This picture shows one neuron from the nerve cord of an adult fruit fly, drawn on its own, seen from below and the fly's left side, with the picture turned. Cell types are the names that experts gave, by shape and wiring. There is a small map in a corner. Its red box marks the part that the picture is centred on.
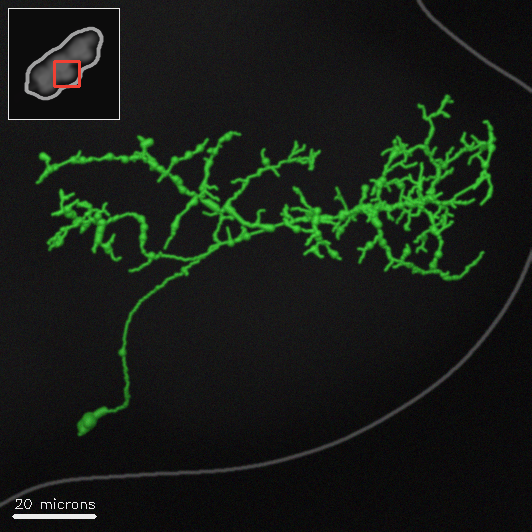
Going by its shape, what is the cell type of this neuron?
IN09A024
